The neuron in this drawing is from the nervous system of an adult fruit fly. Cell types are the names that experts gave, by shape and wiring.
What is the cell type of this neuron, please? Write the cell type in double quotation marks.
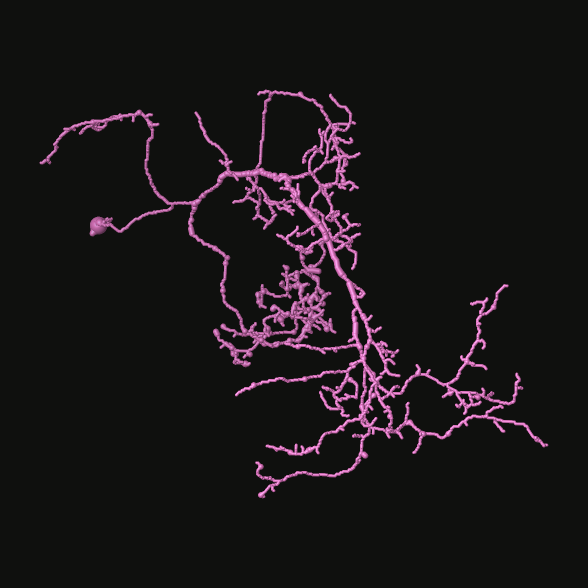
"SMP013"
